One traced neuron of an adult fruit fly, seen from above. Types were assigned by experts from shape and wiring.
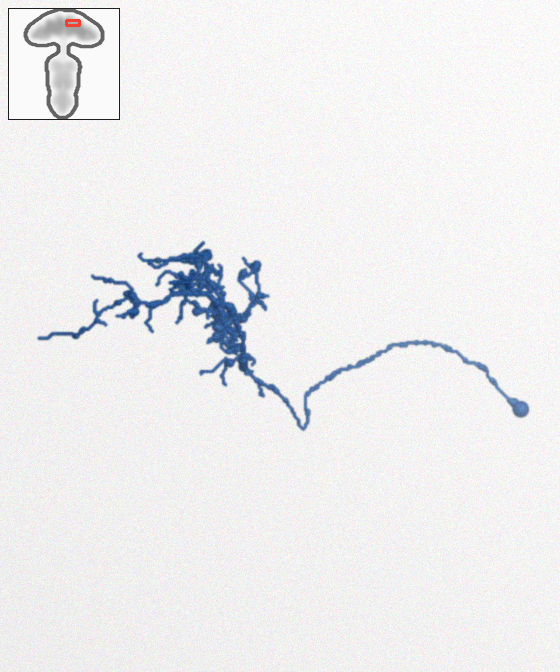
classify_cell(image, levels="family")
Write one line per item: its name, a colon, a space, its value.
family: hemilineage LALa1_anterior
